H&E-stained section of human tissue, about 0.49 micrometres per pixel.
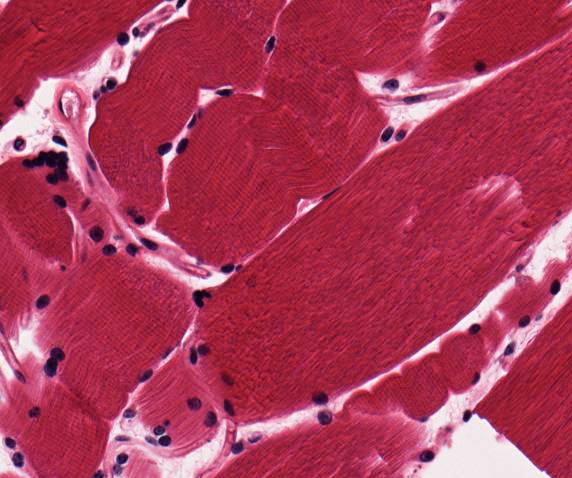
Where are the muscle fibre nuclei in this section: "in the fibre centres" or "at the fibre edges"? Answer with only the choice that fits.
At the fibre edges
